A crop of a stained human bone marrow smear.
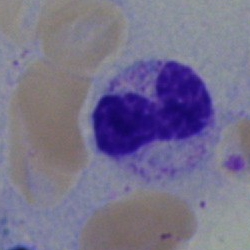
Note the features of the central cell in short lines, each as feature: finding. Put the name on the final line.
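Notch: cuts into nucleus from top, between its two lobes
Chromatin: dark purple, coarsely clumped
Cytoplasm: pale lilac, not deep blue
Granules: fine, pinkish-purple, scattered through cytoplasm
Name: band neutrophil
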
